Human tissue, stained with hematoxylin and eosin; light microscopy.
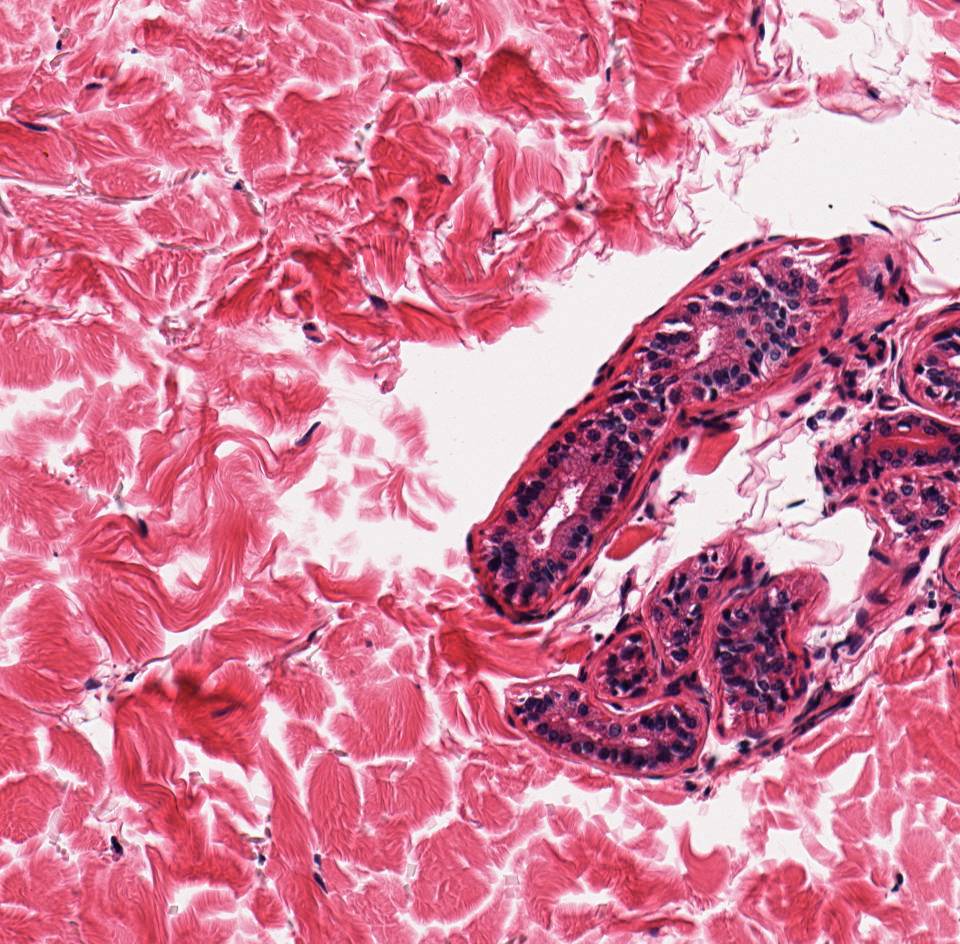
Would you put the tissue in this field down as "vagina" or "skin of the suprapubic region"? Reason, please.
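It is skin of the suprapubic region. Dense pink collagen bundles fill most of the field; they are thick and cut in many different directions rather than running in parallel. Only a few small dark spindle-shaped nuclei lie scattered between them. A small cluster of epithelial tubules sits at the right-centre and lower right, lined by epithelium about two cell layers thick with round, dark-staining nuclei.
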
